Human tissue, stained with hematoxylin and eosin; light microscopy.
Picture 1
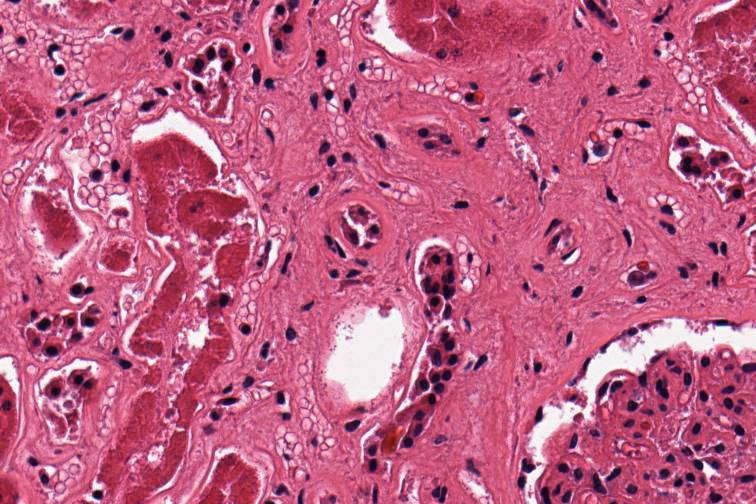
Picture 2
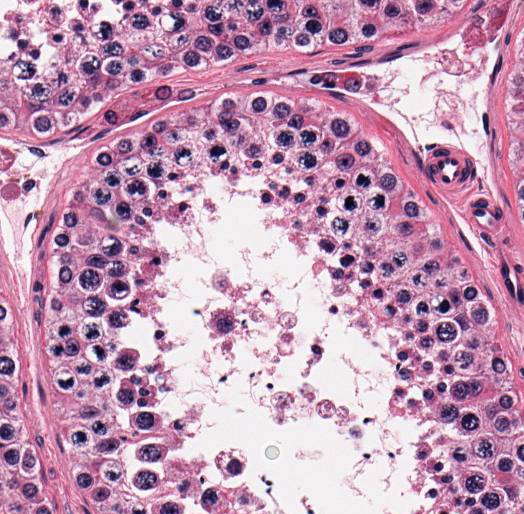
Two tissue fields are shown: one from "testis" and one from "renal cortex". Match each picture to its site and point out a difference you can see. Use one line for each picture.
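Picture 1 is from the renal cortex. The small tubules in the centre are lined by a single layer of cuboidal cells with dark round nuclei around narrow lumens.
Picture 2 is from the testis. The tubule is lined by many layers of cells stacked from the wall toward the lumen.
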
